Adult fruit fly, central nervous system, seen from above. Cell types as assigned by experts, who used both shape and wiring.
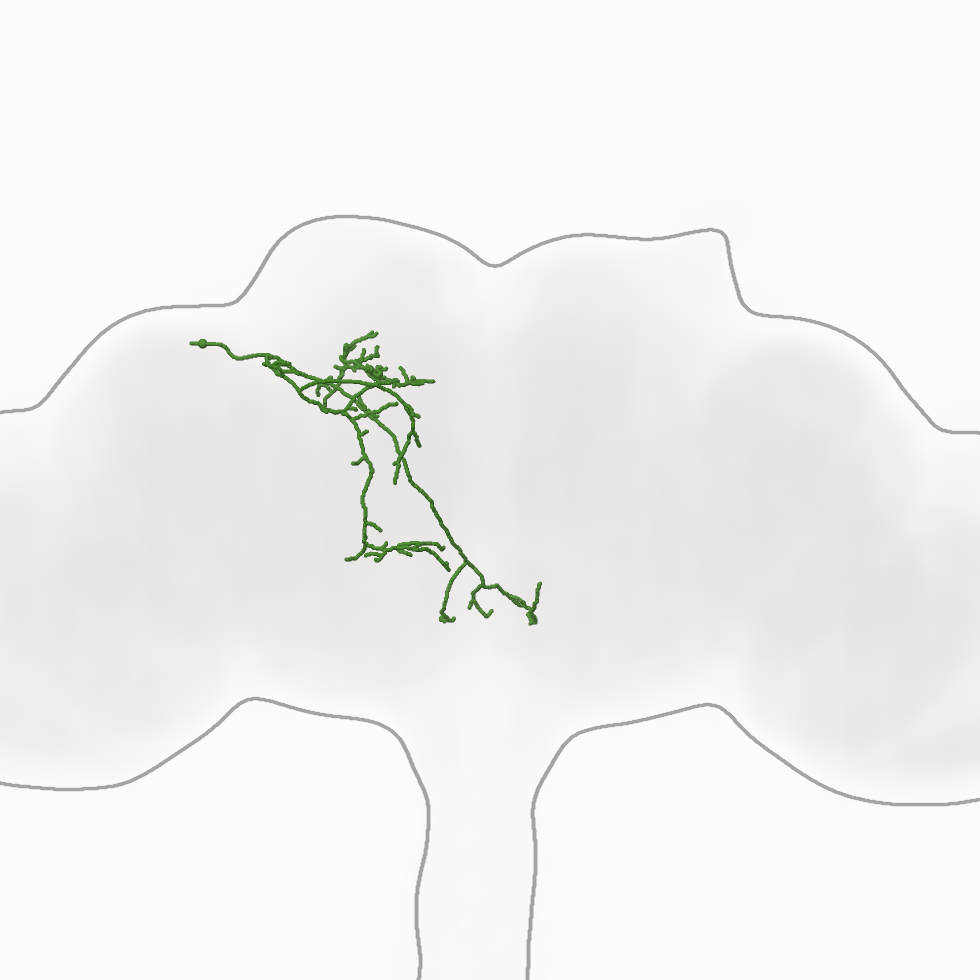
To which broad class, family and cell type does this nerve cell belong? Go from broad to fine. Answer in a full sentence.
A central-brain intrinsic neuron of hemilineage AOTUv3_dorsal, type SMP017.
